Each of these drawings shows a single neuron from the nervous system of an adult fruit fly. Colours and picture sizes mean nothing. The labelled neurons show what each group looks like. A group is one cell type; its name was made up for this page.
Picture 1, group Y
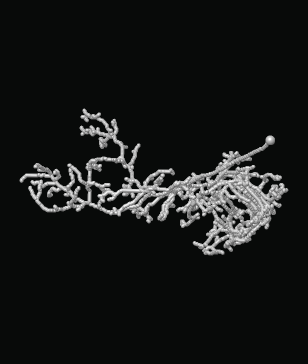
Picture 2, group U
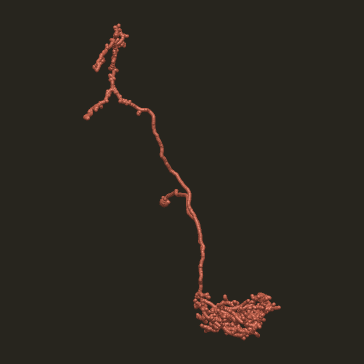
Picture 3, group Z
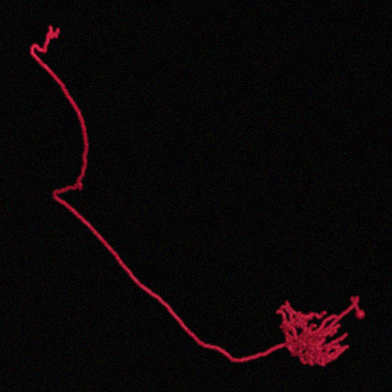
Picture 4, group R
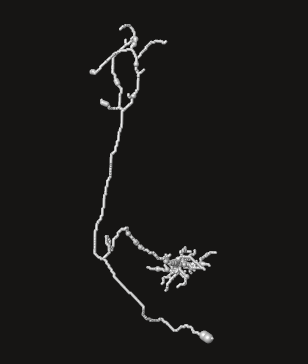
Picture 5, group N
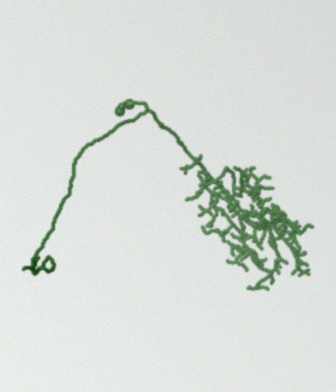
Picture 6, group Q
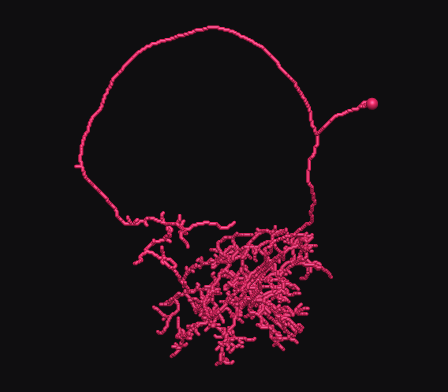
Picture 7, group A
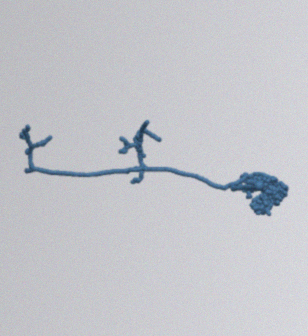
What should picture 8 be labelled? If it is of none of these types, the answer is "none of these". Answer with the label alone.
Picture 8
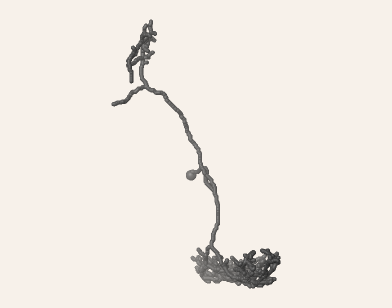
group U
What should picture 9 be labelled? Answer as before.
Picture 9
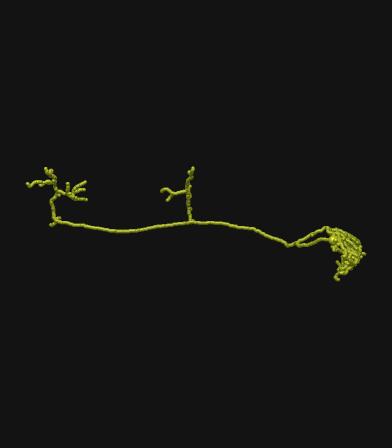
group A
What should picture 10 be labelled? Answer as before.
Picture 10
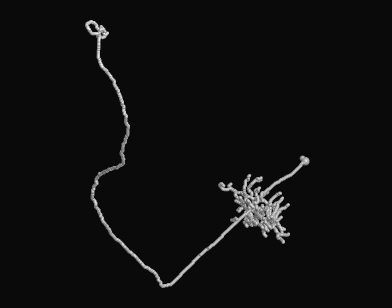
group Z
